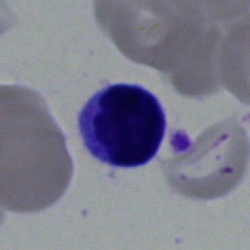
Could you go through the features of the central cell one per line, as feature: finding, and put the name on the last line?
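Outline: round and smooth
Nucleus: fills most of the cell
Cytoplasm: thin blue rim, widest on the left
Chromatin: dense, dark purple
Name: lymphocyte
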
